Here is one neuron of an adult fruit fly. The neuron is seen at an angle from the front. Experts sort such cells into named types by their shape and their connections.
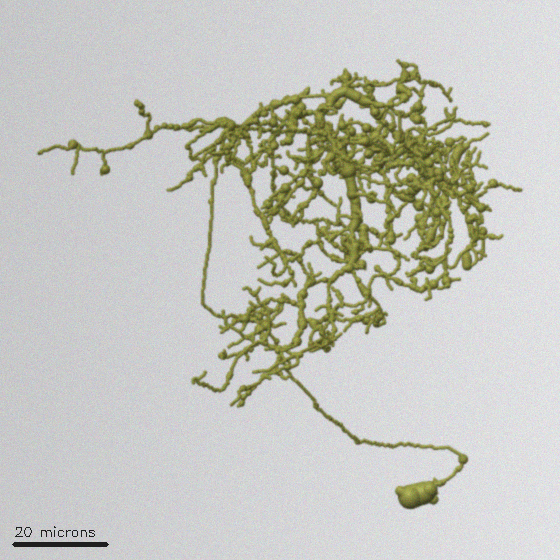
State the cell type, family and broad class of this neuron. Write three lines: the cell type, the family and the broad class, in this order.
IN02A019
hemilineage 02A
nerve-cord intrinsic neuron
